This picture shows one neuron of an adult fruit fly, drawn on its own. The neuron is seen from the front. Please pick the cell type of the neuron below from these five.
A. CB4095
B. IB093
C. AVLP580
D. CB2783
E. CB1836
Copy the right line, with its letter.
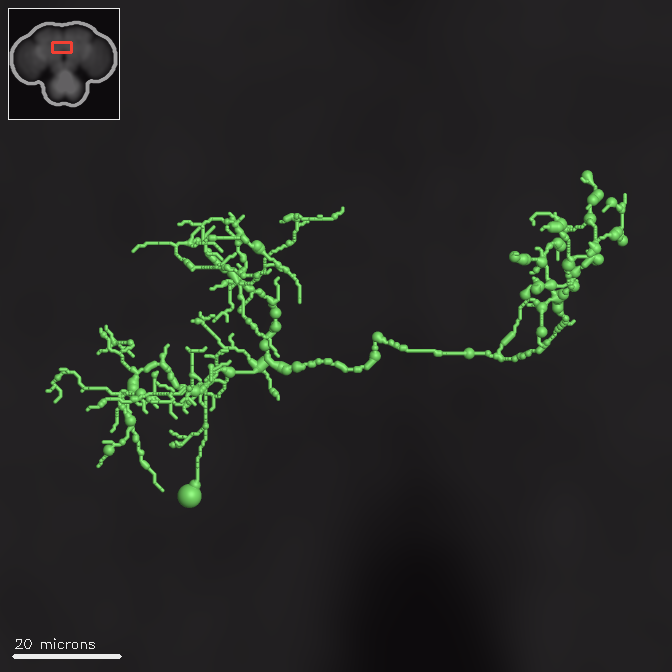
D. CB2783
